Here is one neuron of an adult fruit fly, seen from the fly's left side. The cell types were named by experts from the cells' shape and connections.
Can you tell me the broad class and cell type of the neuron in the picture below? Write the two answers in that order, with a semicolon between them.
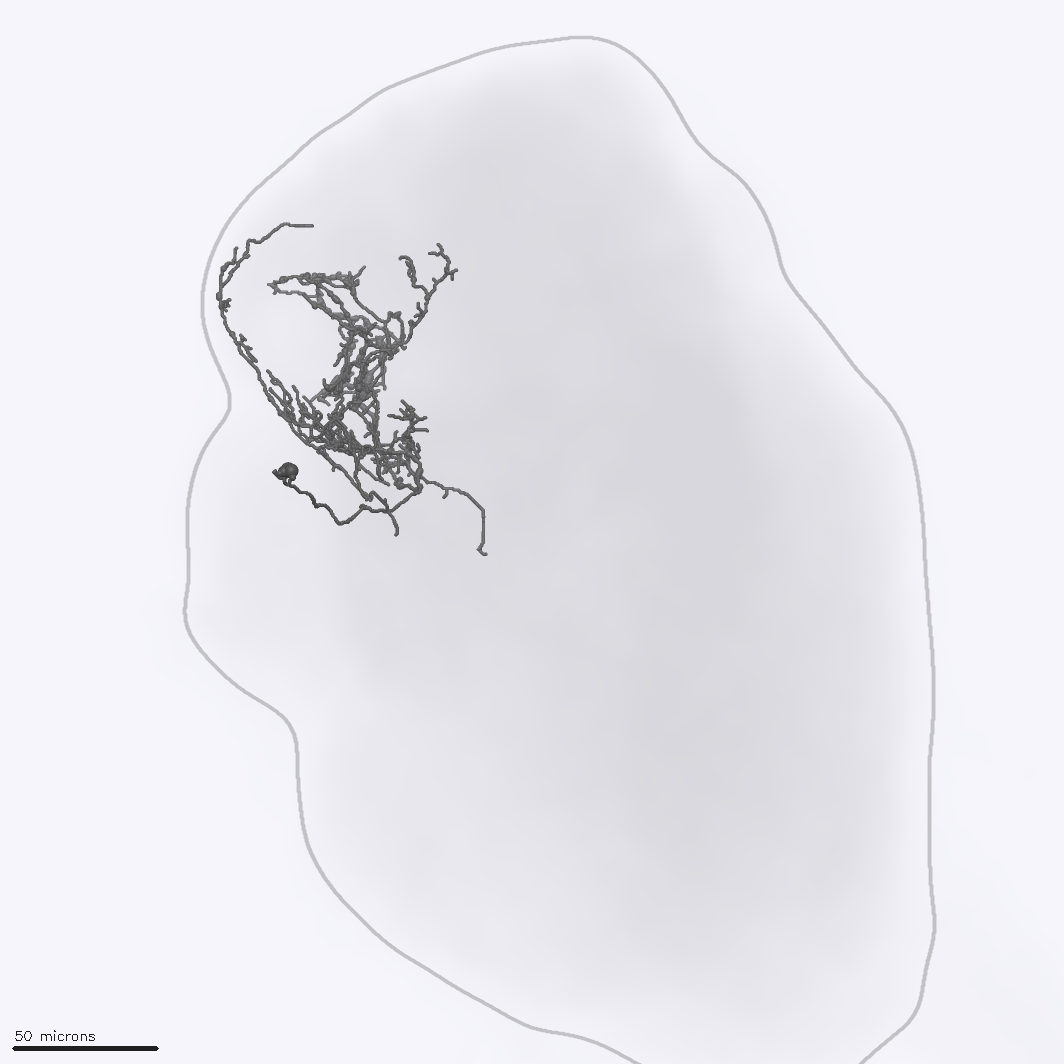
central-brain intrinsic neuron; CRE071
